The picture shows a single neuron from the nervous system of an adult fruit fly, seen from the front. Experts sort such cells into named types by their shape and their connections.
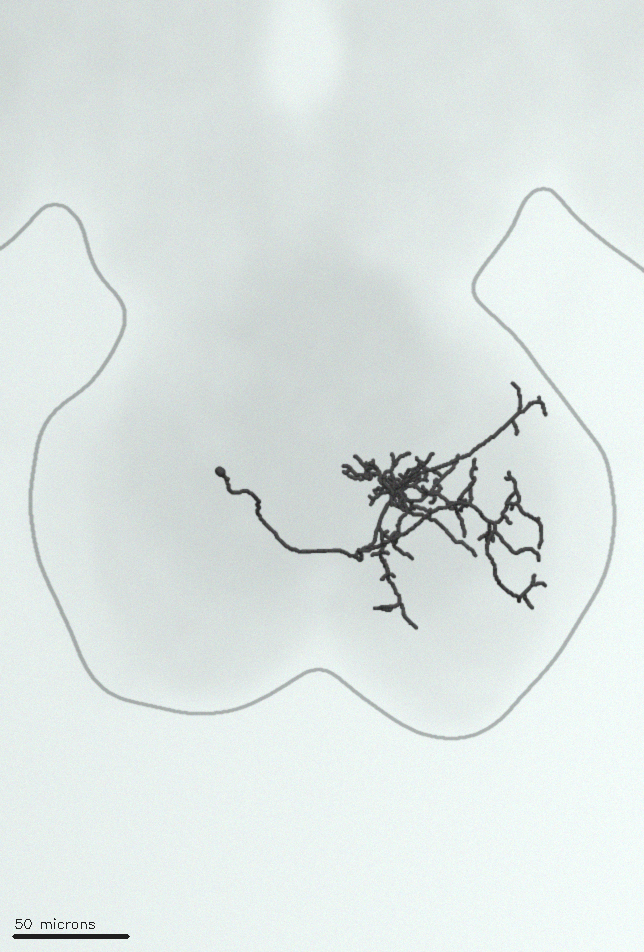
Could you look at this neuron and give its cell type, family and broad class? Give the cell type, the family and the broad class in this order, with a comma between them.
IN01A075, hemilineage 01A, nerve-cord intrinsic neuron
